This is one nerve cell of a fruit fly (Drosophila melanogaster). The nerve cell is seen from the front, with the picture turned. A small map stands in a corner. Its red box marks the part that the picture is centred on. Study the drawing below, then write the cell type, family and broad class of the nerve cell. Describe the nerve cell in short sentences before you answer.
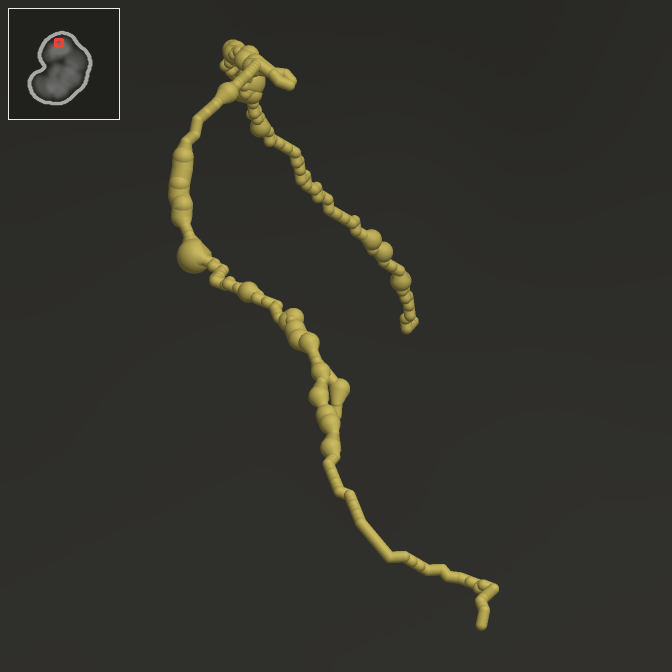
No cell body is drawn. It has a dozen or fewer branch ends. The cell type is LgLG1a. Its family is called class gustatory. It is a sensory neuron entering the nerve cord.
